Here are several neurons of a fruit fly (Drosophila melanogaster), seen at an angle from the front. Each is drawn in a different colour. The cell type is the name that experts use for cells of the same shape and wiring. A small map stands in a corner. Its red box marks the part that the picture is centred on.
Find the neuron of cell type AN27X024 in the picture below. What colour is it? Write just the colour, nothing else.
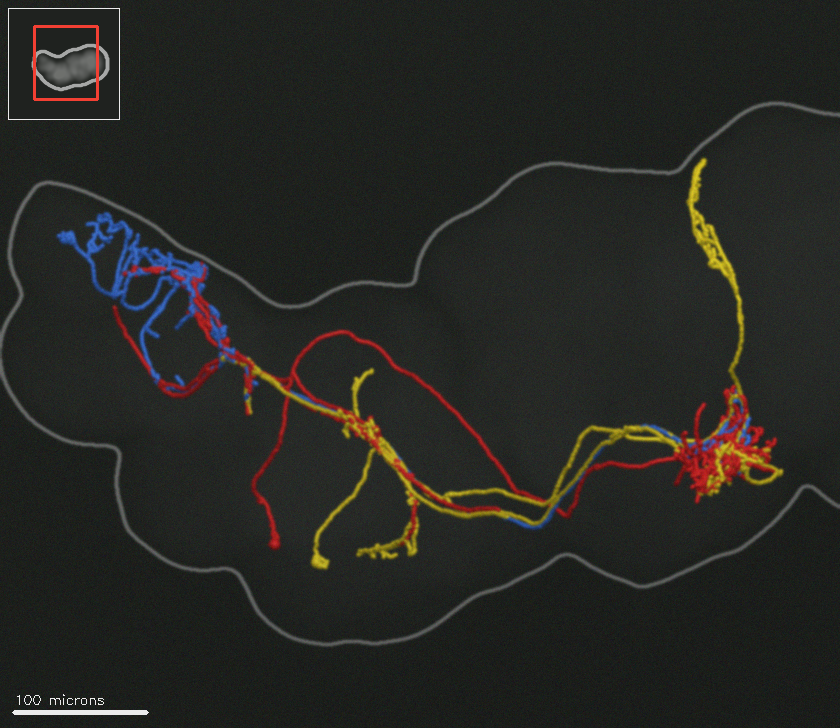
yellow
